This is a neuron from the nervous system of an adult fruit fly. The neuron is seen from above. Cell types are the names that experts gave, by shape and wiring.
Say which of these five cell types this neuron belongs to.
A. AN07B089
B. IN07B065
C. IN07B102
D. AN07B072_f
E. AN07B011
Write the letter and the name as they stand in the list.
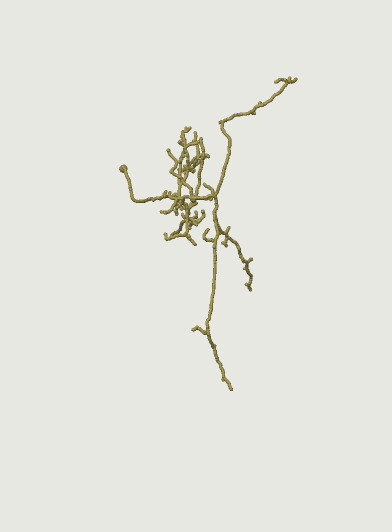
B. IN07B065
